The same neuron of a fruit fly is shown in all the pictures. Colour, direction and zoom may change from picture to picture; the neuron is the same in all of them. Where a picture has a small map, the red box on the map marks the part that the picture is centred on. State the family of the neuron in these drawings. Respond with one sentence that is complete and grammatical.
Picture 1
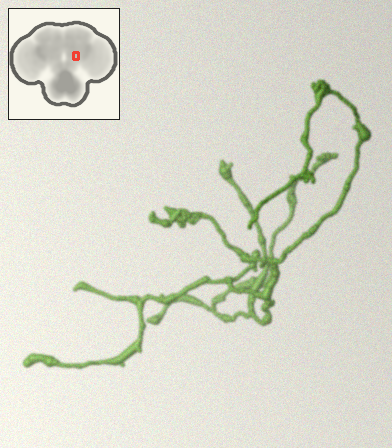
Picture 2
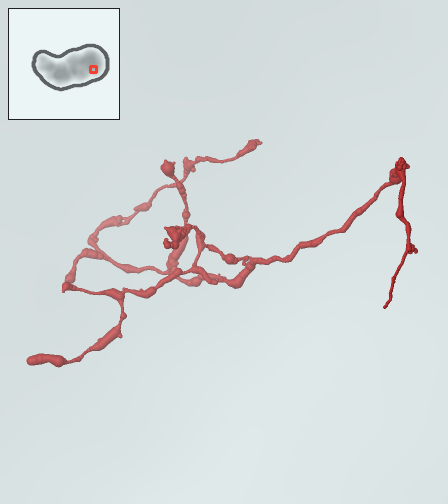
The neuron is recorded as family class olfactory.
